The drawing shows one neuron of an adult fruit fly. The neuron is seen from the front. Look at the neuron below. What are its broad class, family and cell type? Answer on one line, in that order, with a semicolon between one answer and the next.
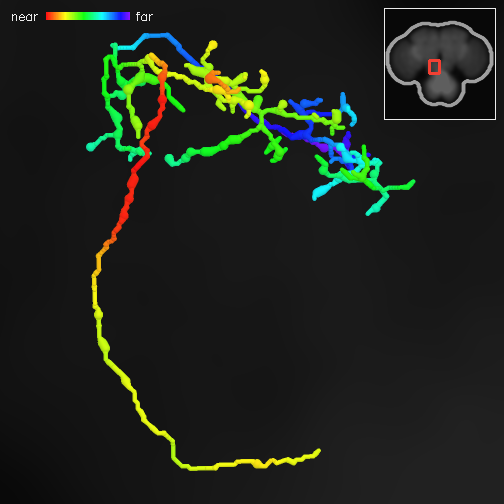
sensory neuron entering the brain; class gustatory; PhG1c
